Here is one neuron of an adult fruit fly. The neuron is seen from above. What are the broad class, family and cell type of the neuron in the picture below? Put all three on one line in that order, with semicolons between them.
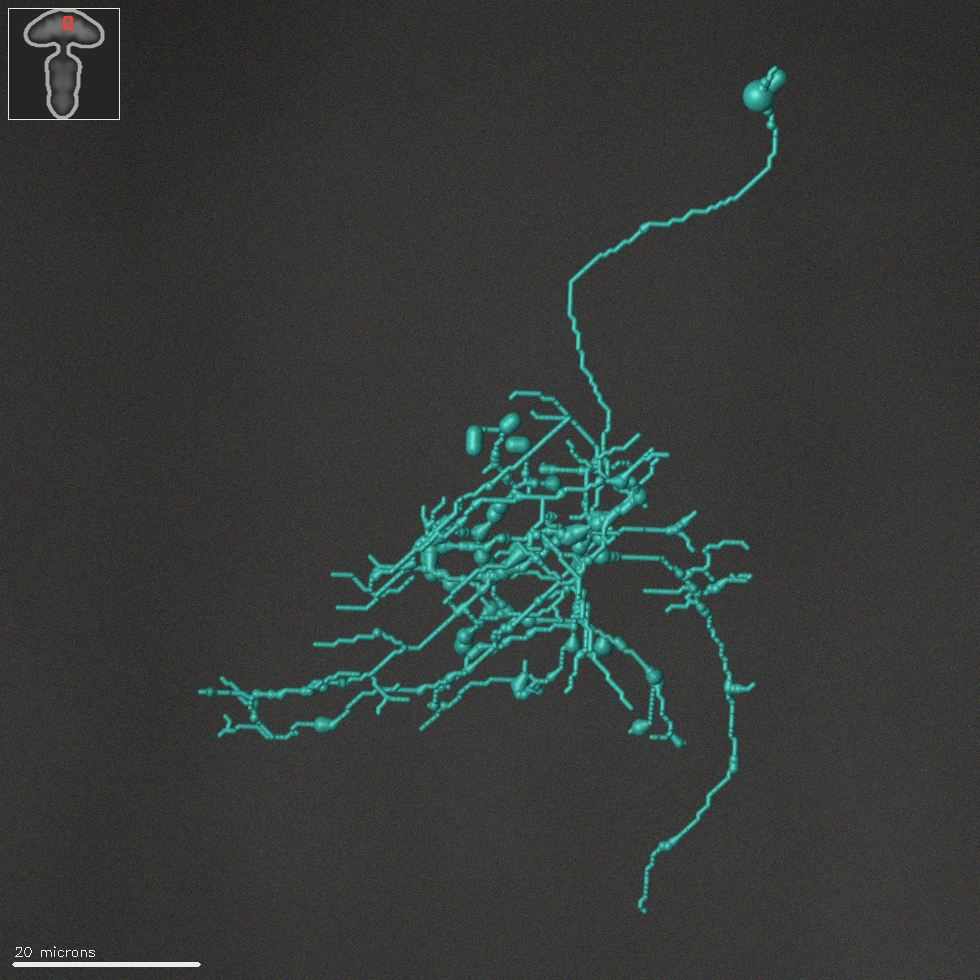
central-brain intrinsic neuron; hemilineage TRdl_b; GNG370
